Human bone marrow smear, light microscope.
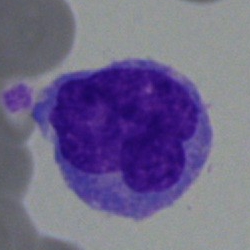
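Monocyte. The cell in the middle has a roughly round outline. Its nucleus, irregular and folded with indentations, fills most of the cell, leaving the widest rim of cytoplasm along the bottom. The chromatin stains dense dark purple.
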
